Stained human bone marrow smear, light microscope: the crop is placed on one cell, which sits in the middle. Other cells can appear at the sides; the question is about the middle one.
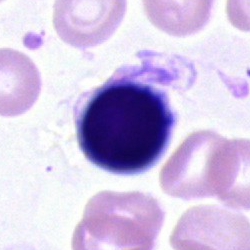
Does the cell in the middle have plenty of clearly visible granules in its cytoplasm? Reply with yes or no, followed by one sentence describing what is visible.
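No. No granules are visible in the cell.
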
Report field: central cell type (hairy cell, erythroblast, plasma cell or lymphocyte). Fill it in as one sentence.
The centrally positioned cell in the crop represents a lymphocyte.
